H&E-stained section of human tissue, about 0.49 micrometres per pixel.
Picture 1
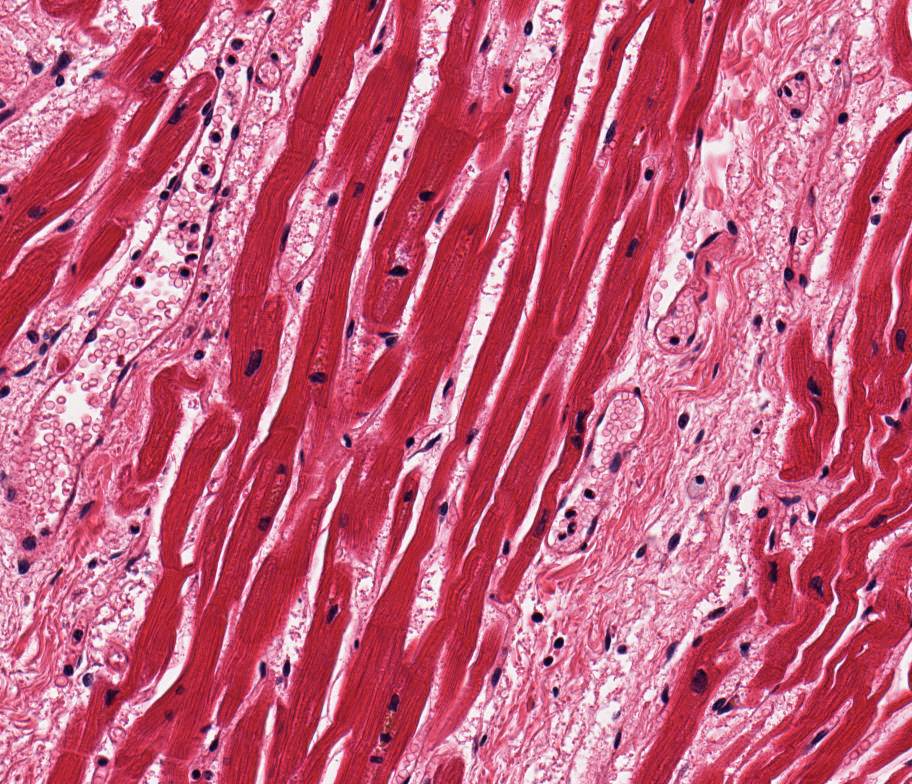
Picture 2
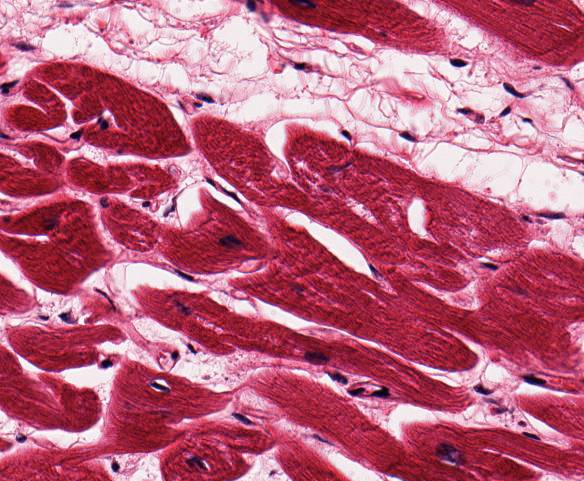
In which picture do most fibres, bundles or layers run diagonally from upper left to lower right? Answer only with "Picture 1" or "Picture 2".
Picture 2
